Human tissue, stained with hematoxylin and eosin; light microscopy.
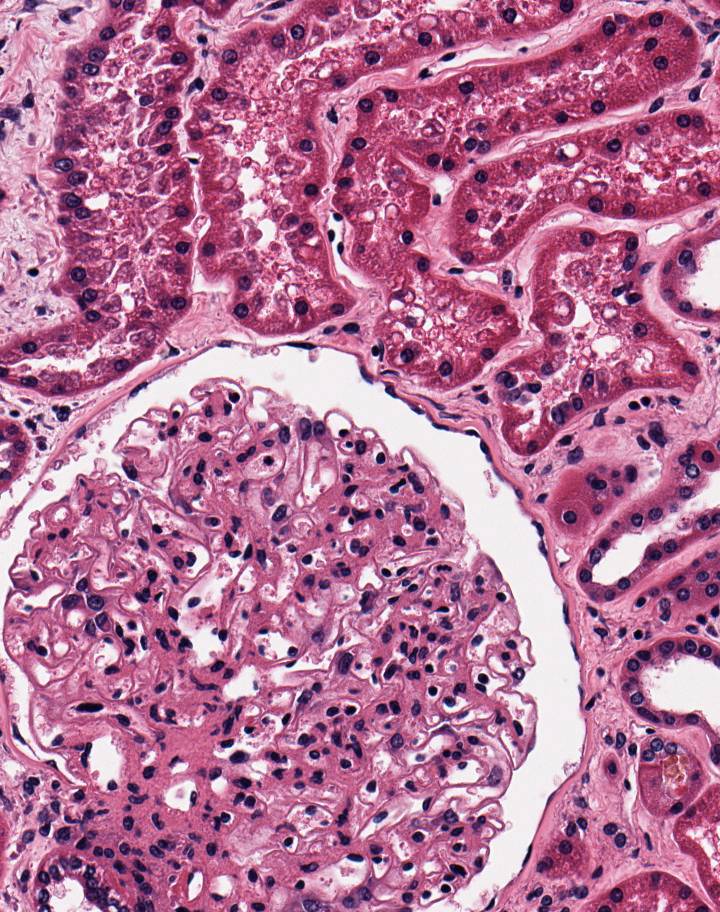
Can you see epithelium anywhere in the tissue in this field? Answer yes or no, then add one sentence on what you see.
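Yes. The tubules across the top of the field are lined by cells with deep pink granular cytoplasm and round dark nuclei.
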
